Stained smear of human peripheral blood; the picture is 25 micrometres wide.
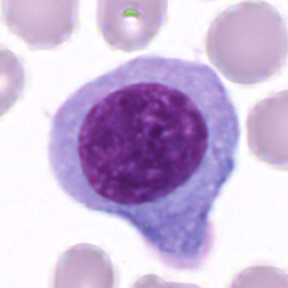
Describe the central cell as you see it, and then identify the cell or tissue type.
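Toward the lower right, a broad tapering extension of cytoplasm makes the cell outline irregular. The cytoplasm forms a plentiful rim that surrounds the nucleus on all sides. The nucleus, about 11 micrometres across, is round with a smooth contour and no indentation. Its chromatin is clumped into a mottled pattern, with paler patches lying between darker areas. This is a plasma cell.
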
